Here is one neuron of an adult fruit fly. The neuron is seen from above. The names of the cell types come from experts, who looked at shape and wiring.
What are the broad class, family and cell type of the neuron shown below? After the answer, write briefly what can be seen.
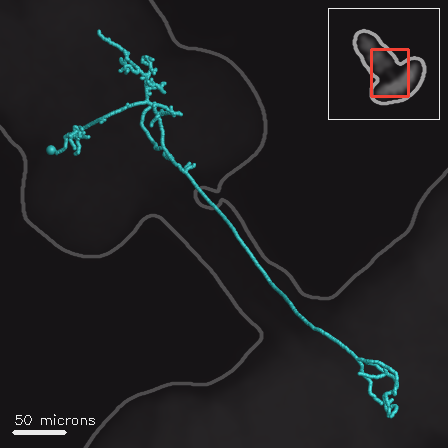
It is an ascending neuron. Its family is hemilineage 12B. It is of cell type AN12B080. By the scale bar it is about 400 microns tall in this view. In this view it is about as wide as it is tall.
